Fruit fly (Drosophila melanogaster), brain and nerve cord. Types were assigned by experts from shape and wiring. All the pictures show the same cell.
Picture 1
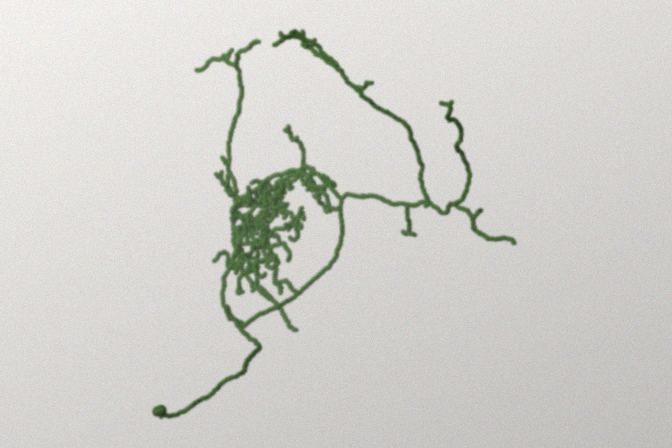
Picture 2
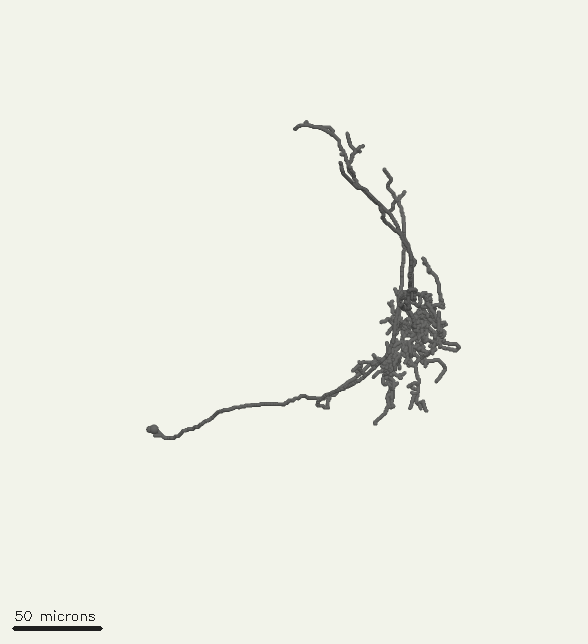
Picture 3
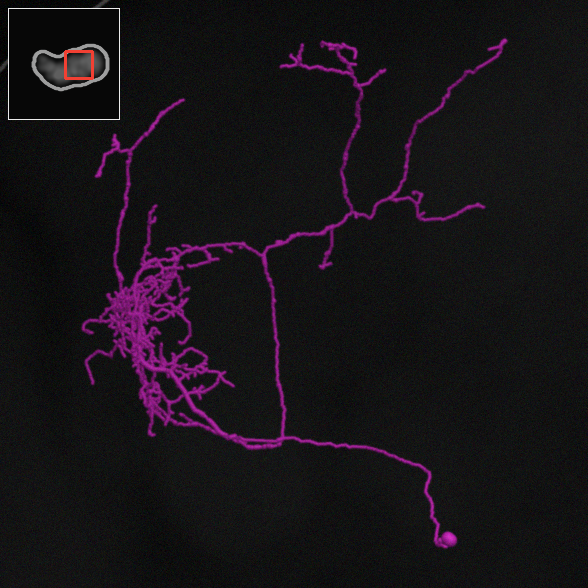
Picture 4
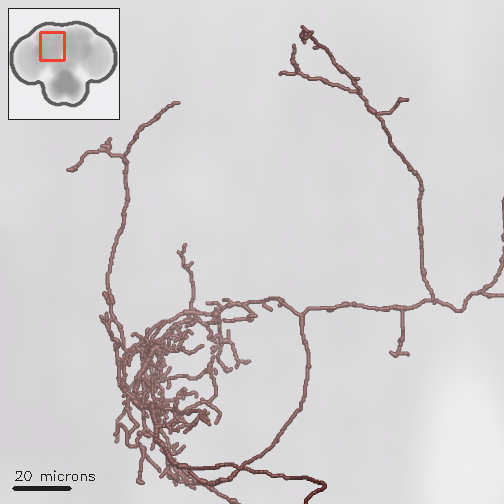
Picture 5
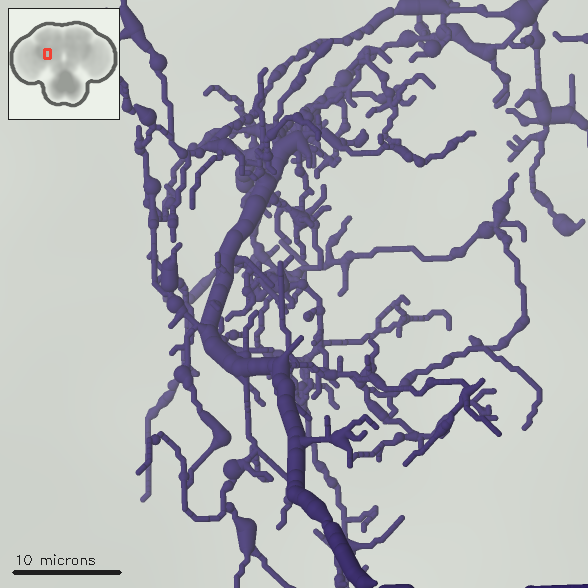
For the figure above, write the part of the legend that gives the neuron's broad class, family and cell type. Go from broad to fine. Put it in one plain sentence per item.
A central-brain intrinsic neuron of hemilineage LALv1_ventral, type PLP071.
